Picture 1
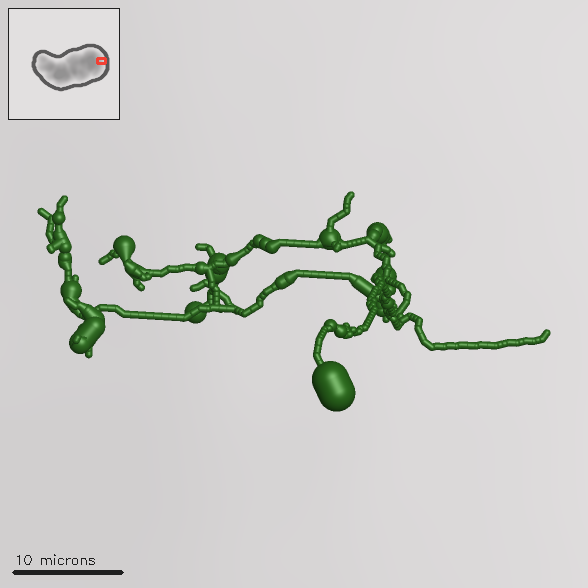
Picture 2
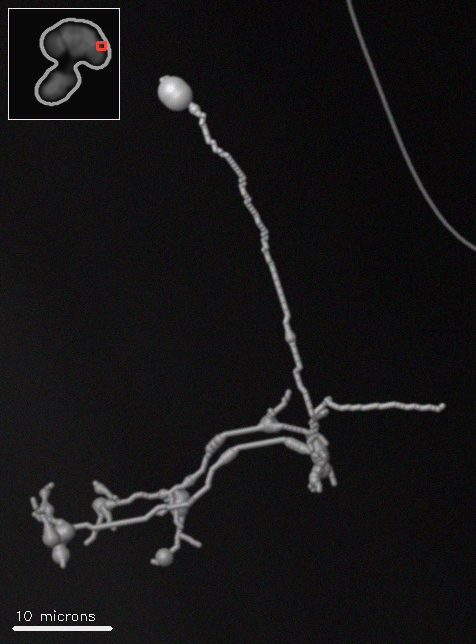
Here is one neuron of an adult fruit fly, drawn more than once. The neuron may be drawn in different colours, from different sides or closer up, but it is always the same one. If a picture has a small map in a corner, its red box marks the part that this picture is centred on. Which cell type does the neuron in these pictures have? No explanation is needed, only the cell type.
Mi15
